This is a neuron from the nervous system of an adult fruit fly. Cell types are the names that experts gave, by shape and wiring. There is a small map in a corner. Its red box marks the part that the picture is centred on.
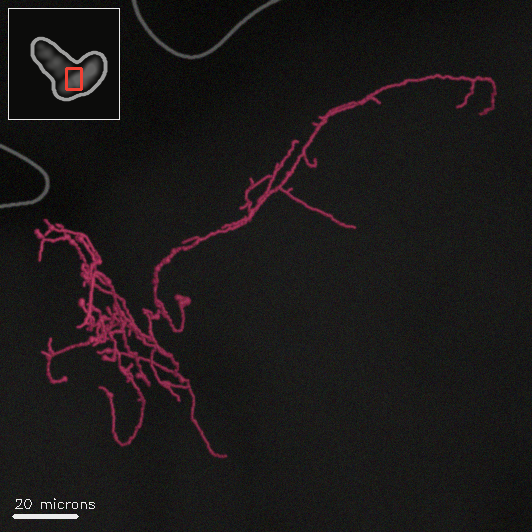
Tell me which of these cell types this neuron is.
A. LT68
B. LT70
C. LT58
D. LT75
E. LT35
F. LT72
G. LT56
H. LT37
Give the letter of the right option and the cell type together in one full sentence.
The neuron's type of cell is LT70, as in option B.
